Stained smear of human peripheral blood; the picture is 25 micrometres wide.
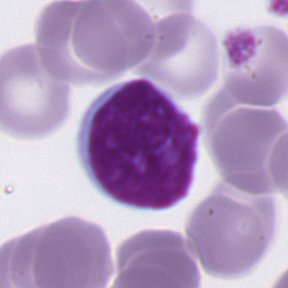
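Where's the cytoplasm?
Only a thin crescent, seen mainly along the left edge of the cell.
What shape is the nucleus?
Mostly rounded, though its right border looks somewhat flattened and angular.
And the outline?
Smooth, with no surface projections, and there are no vacuoles in the cell either.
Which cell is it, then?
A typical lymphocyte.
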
